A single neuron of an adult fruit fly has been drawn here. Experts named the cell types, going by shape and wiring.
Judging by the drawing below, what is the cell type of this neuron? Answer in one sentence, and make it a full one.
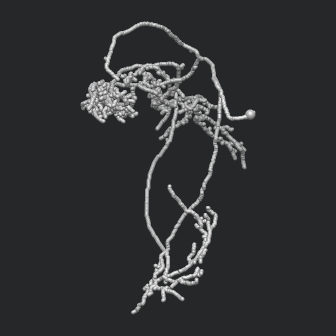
The single neuron here is of type SMP720m.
